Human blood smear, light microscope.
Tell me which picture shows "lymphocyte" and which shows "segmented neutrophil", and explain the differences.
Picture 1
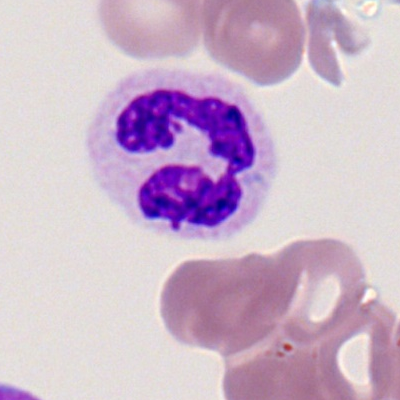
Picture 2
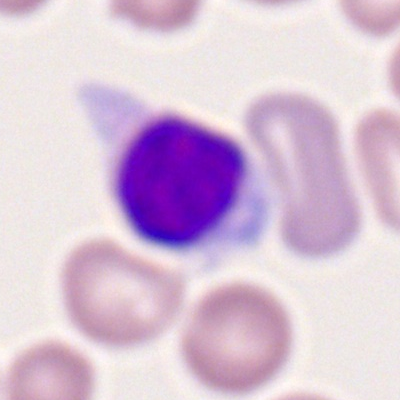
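Going by the two pictures, 1 is a segmented neutrophil and 2 is a lymphocyte. In the neutrophil, the nucleus is an upper and a lower mass, joined on the right by a narrow strand.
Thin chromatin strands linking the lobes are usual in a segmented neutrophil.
The nucleus of the lymphocyte, by contrast, fills most of the cell and leaves only a little cytoplasm.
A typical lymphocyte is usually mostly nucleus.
The neutrophil's cytoplasm is abundant and pale pinkish-lilac, with fine, faint granules and no vacuoles; the lymphocyte's is pale lavender-blue, with no granules visible. Both nuclei stain dark: coarsely clumped dark purple in the neutrophil, dense deep purple throughout in the lymphocyte.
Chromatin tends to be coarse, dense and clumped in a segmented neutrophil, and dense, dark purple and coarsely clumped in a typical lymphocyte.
The neutrophil's outline is round and smooth.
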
